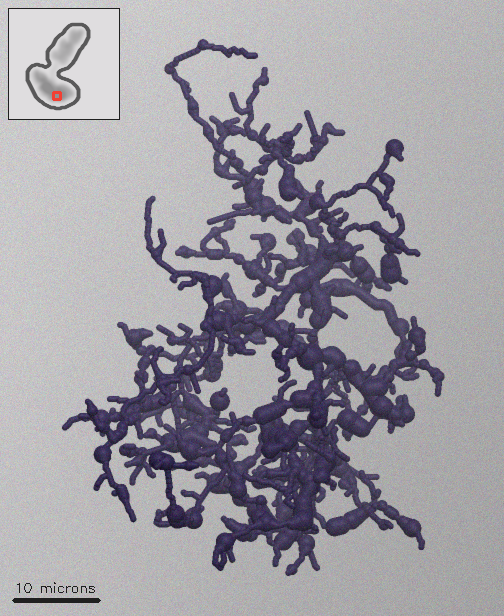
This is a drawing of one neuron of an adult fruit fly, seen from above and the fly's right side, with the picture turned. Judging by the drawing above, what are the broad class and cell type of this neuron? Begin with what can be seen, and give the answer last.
It is in the brain and does not reach the nerve cord. By the scale bar it is about 65 microns tall in this view. This is a central-brain intrinsic neuron. The cell type is CB1205.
